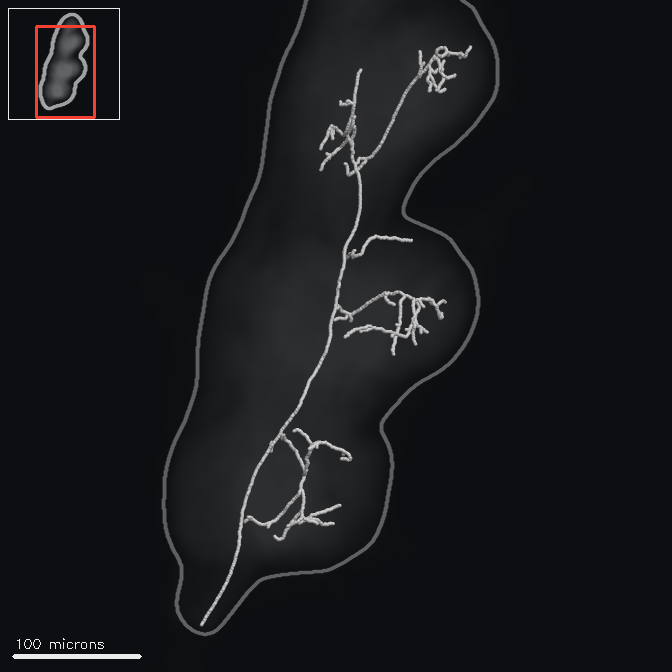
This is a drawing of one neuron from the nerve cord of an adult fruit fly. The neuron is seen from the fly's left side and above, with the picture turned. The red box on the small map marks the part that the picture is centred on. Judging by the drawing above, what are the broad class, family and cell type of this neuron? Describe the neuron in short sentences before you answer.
No cell body is drawn. From top to bottom in the picture it spans about 450 microns. Dozens of branch ends can be seen. Its broad class is descending neuron. Its family is hemilineage MX12. It is of cell type DNg95.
